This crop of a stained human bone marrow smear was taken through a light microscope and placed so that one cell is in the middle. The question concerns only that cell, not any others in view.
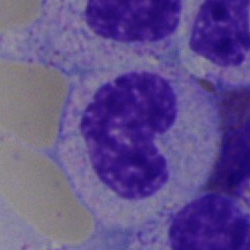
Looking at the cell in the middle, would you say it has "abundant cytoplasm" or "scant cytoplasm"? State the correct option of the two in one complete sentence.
A wide area of cytoplasm encircles its nucleus.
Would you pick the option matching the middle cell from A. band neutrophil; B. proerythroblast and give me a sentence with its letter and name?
The correct option here is A; the middle cell is a band neutrophil.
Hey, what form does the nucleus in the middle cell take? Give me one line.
Have a look at the nucleus, which is one compact mass, round, oval or kidney-shaped.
